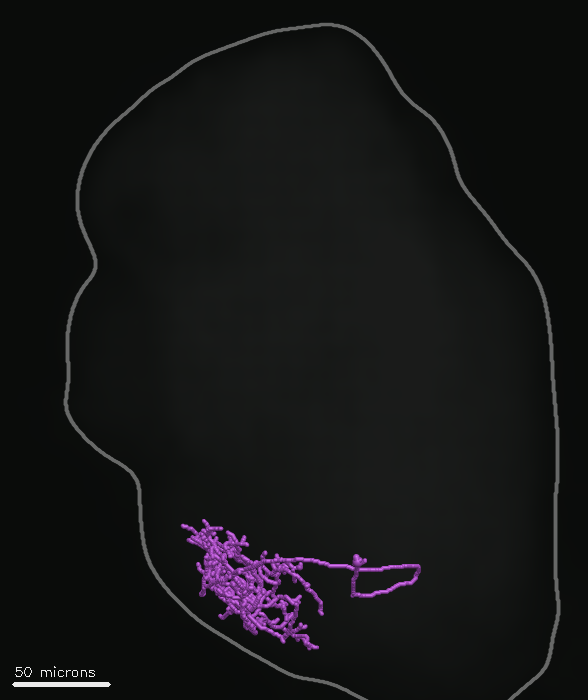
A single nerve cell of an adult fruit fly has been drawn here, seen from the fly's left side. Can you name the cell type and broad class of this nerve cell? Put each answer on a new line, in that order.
GNG259
central-brain intrinsic neuron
